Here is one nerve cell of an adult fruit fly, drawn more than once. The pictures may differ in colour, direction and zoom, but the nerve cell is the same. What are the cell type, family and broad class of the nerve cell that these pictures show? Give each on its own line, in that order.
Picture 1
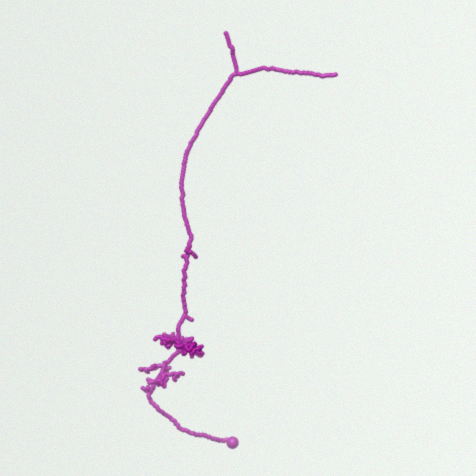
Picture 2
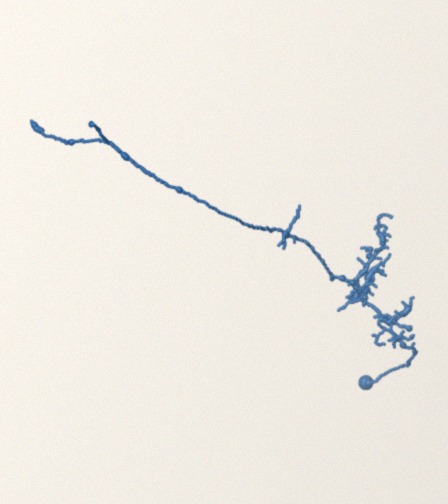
TmY3
TmY
optic-lobe intrinsic neuron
